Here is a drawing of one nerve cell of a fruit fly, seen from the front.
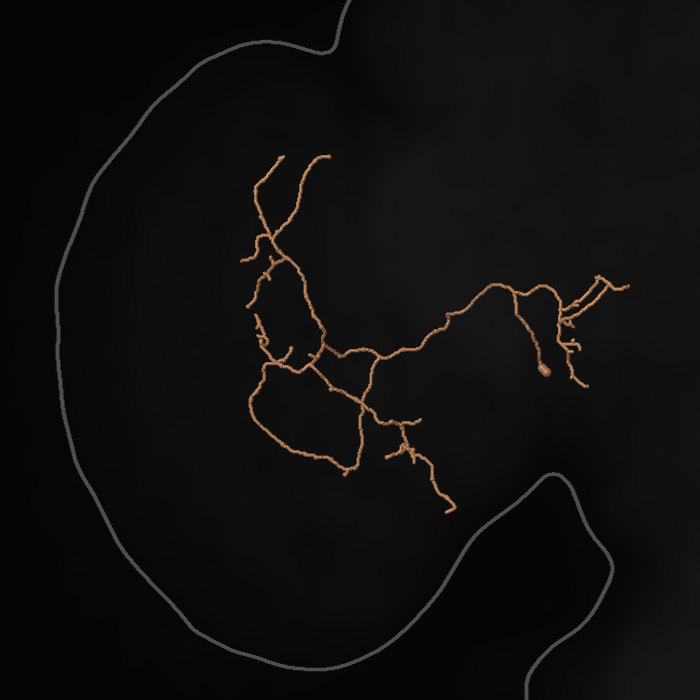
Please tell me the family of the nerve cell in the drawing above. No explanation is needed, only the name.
LPT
